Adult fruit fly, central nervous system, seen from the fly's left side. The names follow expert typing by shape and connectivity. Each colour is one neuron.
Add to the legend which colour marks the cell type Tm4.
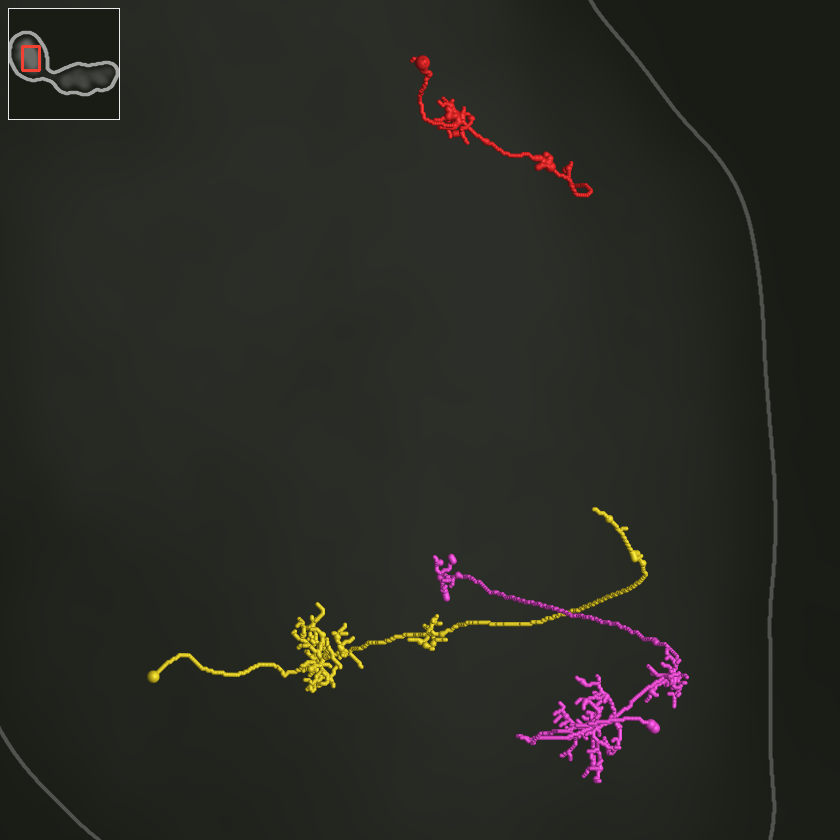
yellow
